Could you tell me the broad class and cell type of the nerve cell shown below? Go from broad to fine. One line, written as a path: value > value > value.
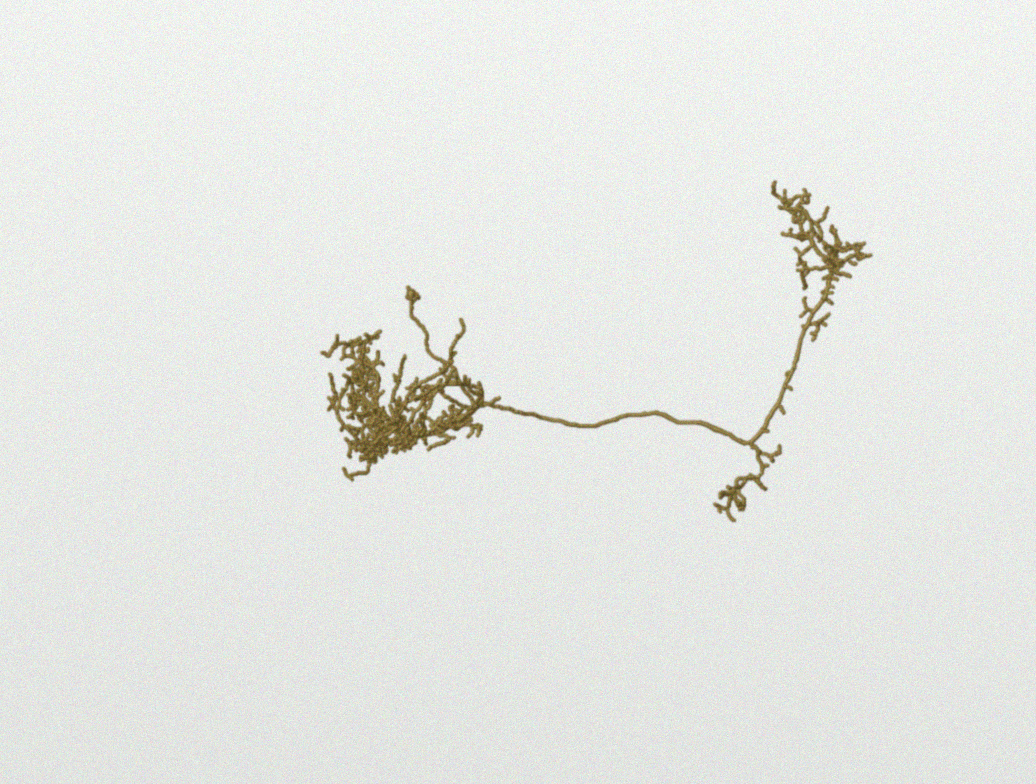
central-brain intrinsic neuron > LAL183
